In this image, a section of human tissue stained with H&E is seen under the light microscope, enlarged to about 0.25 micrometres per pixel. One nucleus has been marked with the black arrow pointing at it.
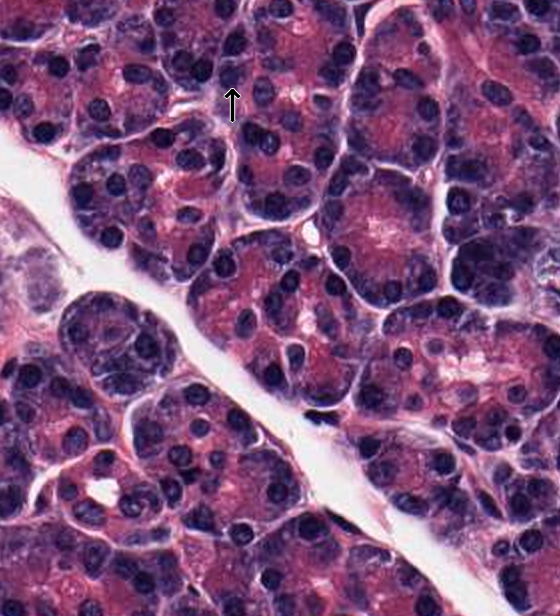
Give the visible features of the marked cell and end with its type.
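The nucleus is a dark, rounded-to-oval body, about the same size as the nuclei of the neighbouring cells. The cytoplasm around the nucleus is purplish-pink and finely grainy, with a slightly more purple tint than the pinker centres of nearby cell clusters. The cell sits among tightly packed cells in a rounded cluster, close to thin pale lines that separate it from the neighbouring clusters. The marked cell is a pancreatic acinar cell.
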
